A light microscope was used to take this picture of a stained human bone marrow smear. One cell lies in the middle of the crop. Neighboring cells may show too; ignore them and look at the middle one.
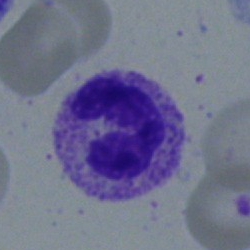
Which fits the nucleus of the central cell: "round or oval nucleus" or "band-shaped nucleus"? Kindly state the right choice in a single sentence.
Its nucleus forms a horseshoe, C, U or S shape without separate lobes.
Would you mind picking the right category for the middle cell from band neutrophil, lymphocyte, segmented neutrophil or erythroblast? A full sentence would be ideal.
The cell at the middle of the crop is recognized as a band neutrophil.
